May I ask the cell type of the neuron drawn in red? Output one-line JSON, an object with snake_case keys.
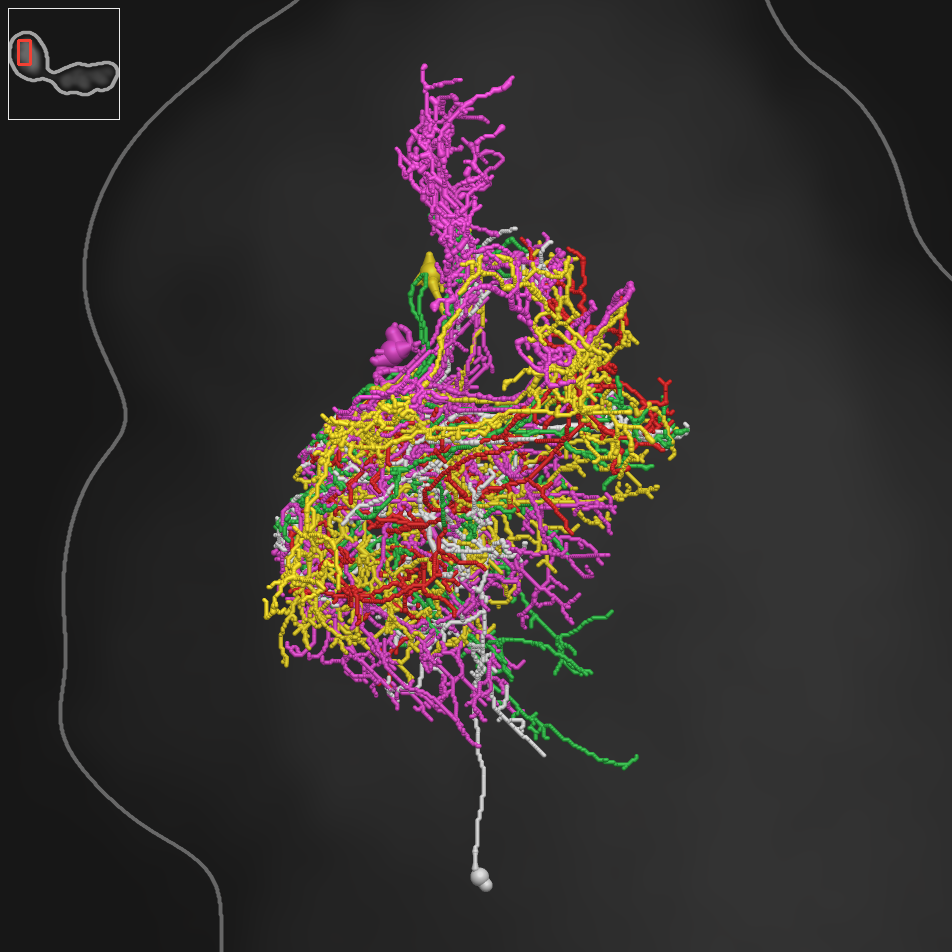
{"cell_type": "AVLP180"}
